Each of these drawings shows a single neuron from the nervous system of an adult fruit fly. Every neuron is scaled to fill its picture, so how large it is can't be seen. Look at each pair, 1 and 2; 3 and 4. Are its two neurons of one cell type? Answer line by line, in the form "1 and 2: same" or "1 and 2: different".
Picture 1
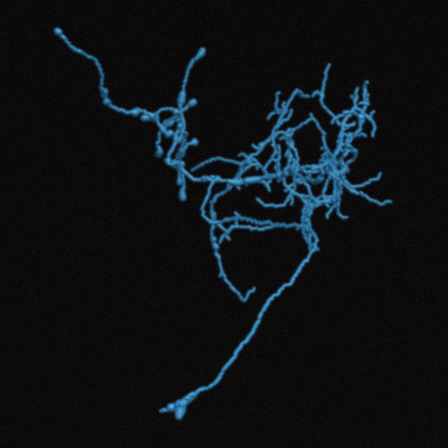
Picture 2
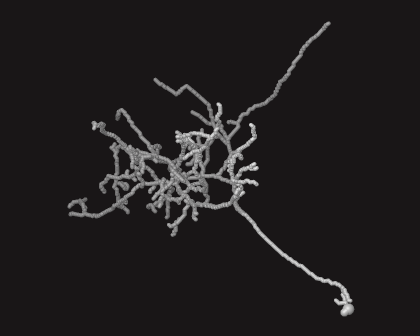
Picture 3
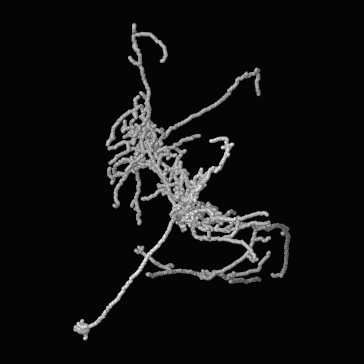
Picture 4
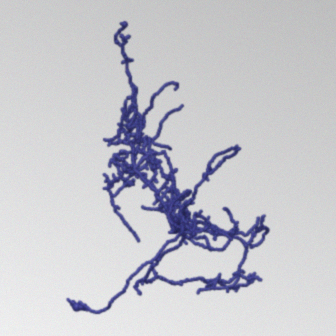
1 and 2: same
3 and 4: same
